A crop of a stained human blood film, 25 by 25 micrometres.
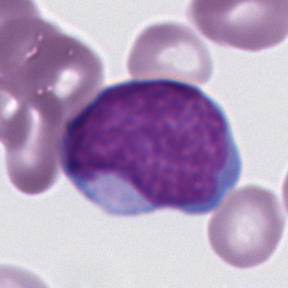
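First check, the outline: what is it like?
Smooth, with no surface projections.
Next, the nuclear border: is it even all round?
No; a shallow indentation runs along the lower left edge, and the cytoplasm is widest there, filling it.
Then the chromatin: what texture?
Finely stippled and lacy, not coarsely clumped.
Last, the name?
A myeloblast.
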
